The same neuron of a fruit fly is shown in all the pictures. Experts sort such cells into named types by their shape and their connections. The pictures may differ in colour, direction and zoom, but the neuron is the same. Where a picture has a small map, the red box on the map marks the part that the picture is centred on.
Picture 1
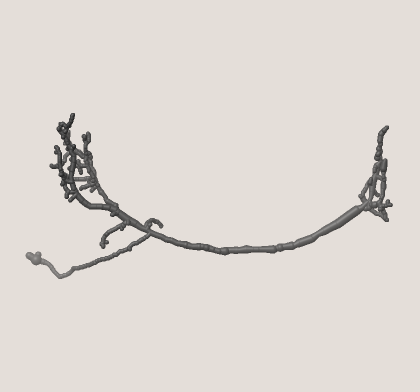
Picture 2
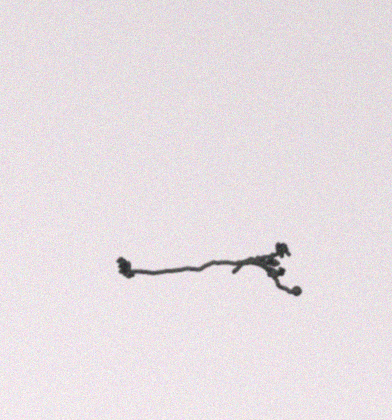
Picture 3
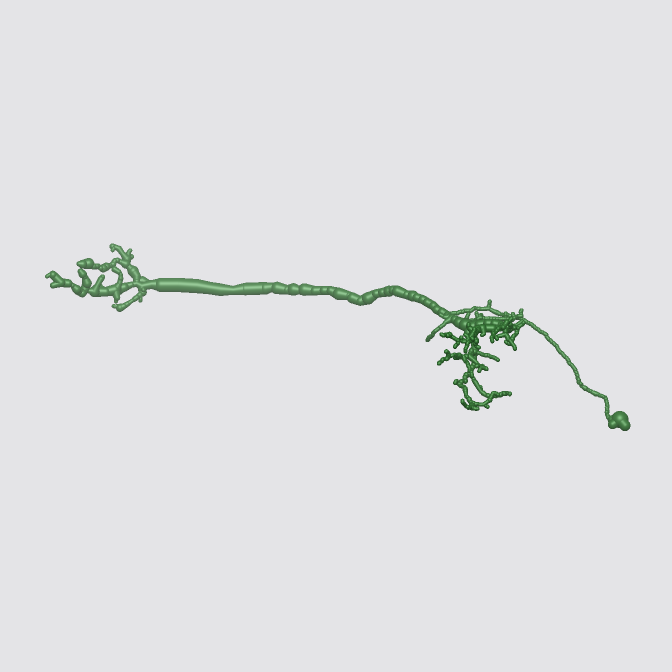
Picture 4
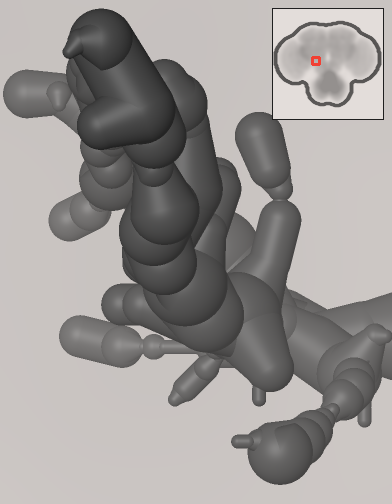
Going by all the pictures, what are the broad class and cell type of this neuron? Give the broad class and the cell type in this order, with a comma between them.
central-brain intrinsic neuron, CB0090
